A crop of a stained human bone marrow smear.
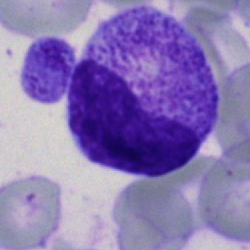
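Metamyelocyte. Nucleus a crescent along the lower part of the cell. Cytoplasm abundant, filling the upper half, packed with purple granules. Small paler zone in the cytoplasm just above the nucleus.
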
